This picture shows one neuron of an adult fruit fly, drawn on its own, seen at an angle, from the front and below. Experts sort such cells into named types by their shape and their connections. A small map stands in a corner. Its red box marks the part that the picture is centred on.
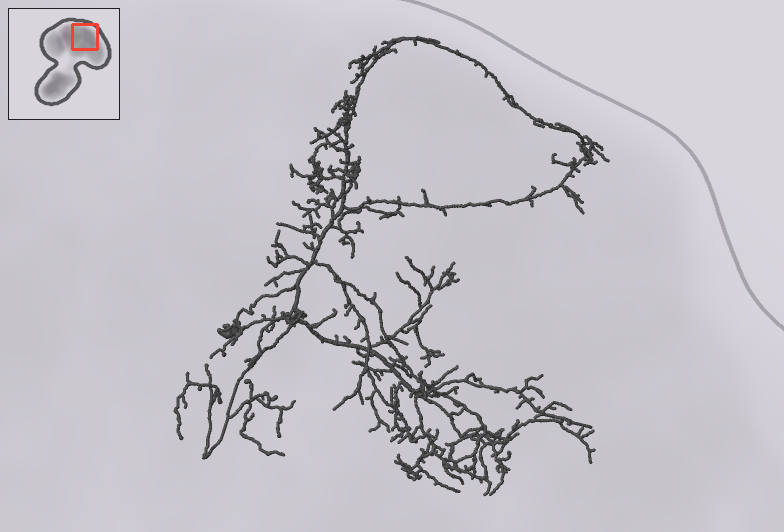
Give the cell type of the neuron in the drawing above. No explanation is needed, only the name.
SMP547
